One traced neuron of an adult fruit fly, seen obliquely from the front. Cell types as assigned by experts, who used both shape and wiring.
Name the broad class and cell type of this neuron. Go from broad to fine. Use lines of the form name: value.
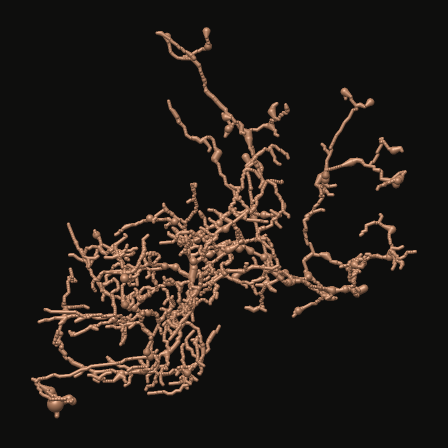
broad class: nerve-cord intrinsic neuron
cell type: INXXX273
